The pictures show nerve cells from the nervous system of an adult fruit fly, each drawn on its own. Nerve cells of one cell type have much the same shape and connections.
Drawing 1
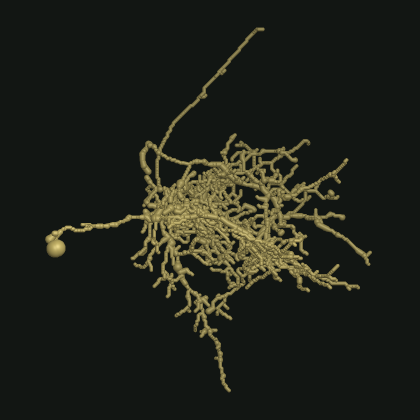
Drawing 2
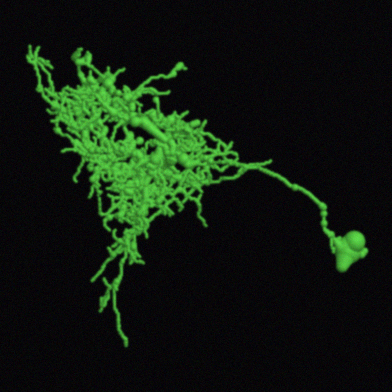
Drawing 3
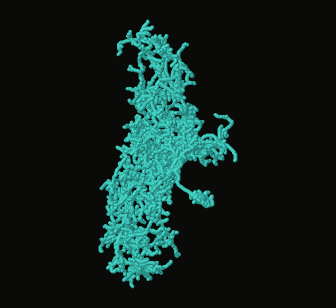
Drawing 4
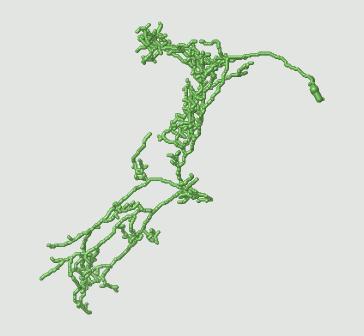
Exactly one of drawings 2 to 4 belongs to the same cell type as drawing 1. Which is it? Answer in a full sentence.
Drawing 2 is of the same cell type.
